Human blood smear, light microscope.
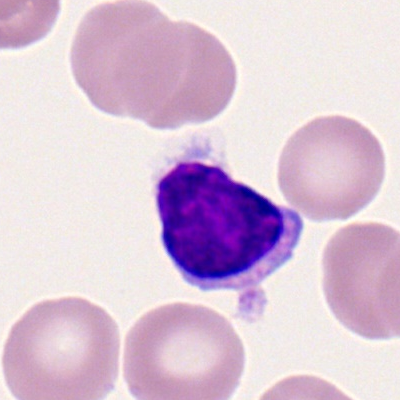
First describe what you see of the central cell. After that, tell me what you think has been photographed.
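Most of the cell is taken up by the nucleus, a single unlobed mass. Its chromatin is dark purple and coarsely clumped. No vacuoles are visible in the cytoplasm. This is a lymphocyte.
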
